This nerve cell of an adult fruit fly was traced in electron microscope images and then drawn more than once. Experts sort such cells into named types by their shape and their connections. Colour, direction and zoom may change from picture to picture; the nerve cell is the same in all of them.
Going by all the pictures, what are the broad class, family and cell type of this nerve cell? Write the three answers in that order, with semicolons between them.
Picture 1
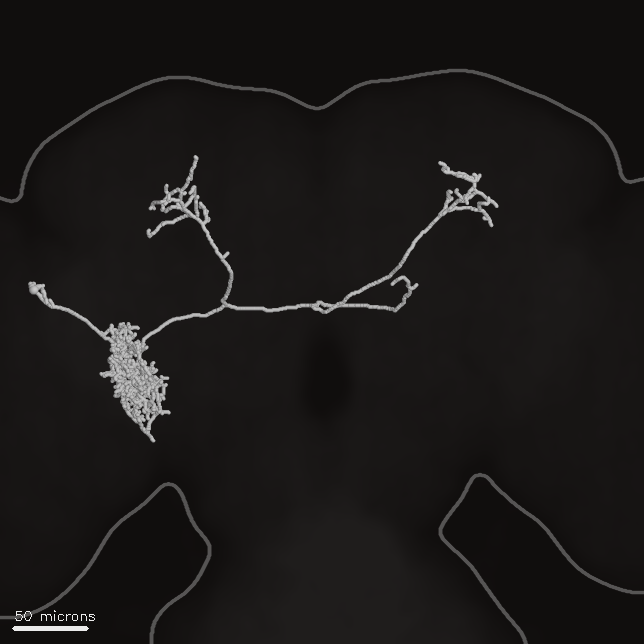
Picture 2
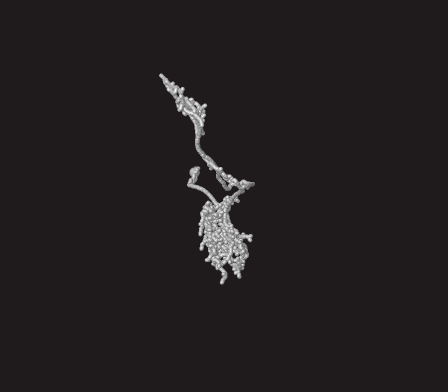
central-brain intrinsic neuron; hemilineage VLPl&d1_lateral; AVLP719m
